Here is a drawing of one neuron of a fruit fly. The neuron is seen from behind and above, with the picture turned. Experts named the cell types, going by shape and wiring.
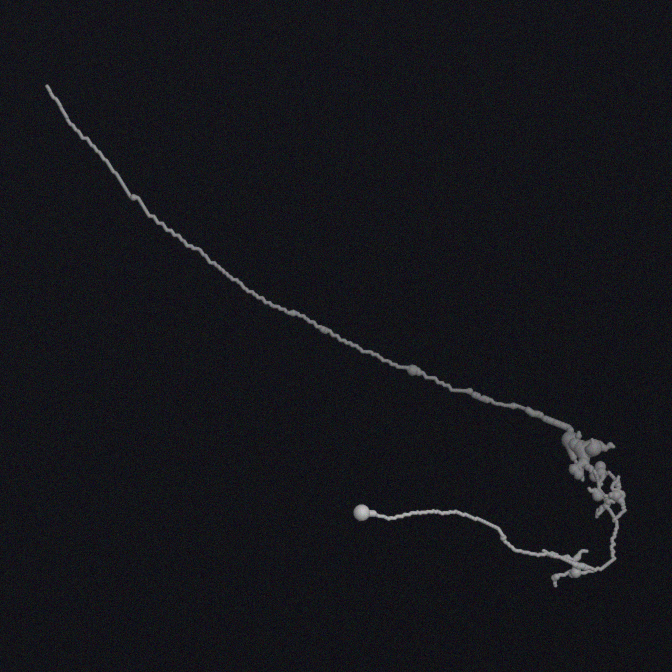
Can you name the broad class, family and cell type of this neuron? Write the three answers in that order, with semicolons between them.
optic-lobe intrinsic neuron; C; C3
